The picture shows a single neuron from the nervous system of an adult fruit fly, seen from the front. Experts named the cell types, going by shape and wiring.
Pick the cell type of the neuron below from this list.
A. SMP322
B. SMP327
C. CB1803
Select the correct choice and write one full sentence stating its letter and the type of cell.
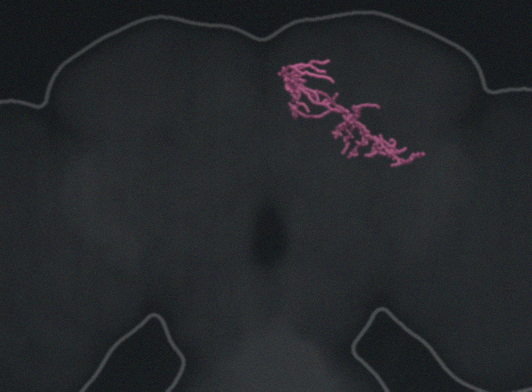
The neuron represents the cell type SMP322, found under option A.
